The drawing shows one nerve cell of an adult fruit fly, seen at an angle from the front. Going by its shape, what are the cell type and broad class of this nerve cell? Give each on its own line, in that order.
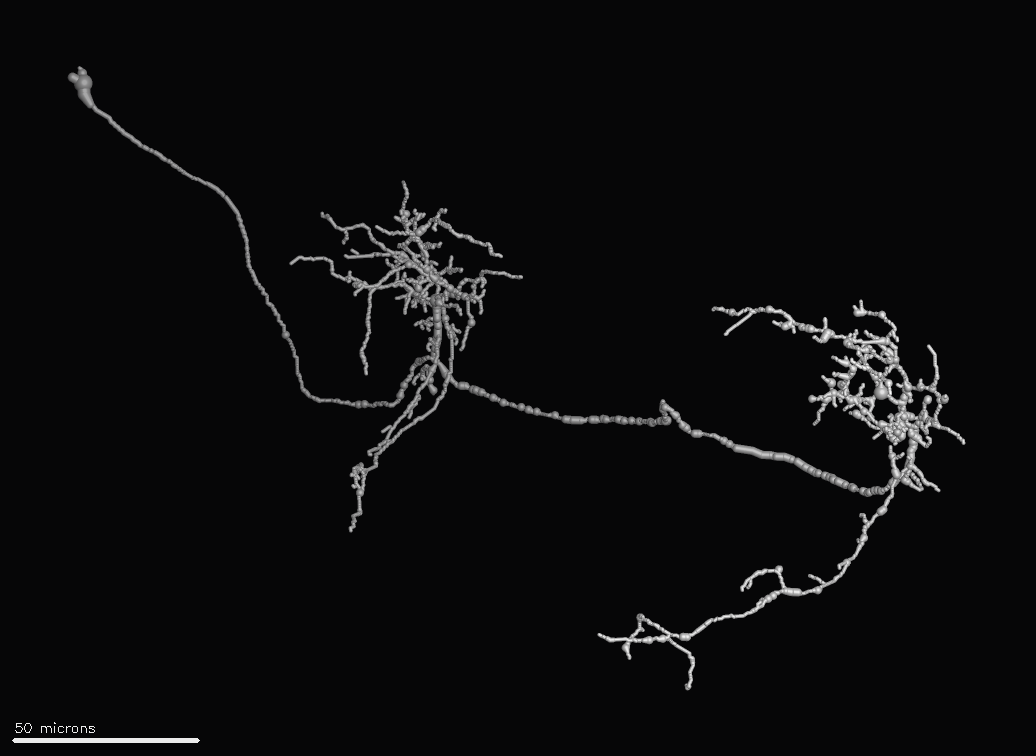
PS358
central-brain intrinsic neuron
